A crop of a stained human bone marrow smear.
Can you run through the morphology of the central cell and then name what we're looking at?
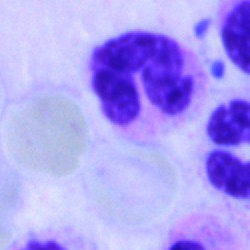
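You can see the nucleus bent into an inverted U shape, a narrow cleft running down from its centre. Chromatin's dark purple and coarsely clumped, and the cytoplasm is pale pink with no vacuoles seen. That's a band neutrophil.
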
